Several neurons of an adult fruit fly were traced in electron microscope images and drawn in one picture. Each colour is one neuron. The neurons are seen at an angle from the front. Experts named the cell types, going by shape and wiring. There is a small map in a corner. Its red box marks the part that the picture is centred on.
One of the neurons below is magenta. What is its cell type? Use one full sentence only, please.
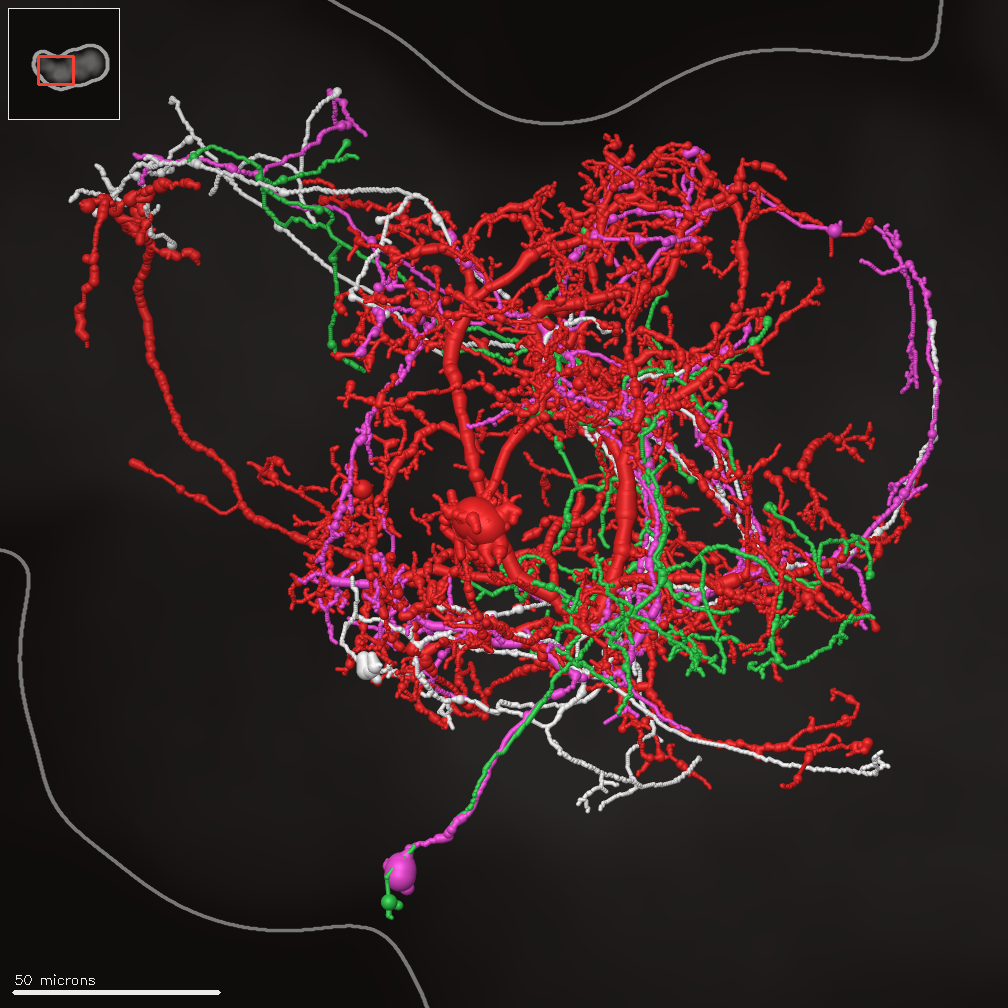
With respect to cell type, this neuron is vPR6.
